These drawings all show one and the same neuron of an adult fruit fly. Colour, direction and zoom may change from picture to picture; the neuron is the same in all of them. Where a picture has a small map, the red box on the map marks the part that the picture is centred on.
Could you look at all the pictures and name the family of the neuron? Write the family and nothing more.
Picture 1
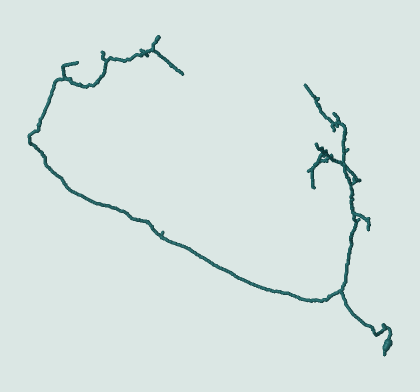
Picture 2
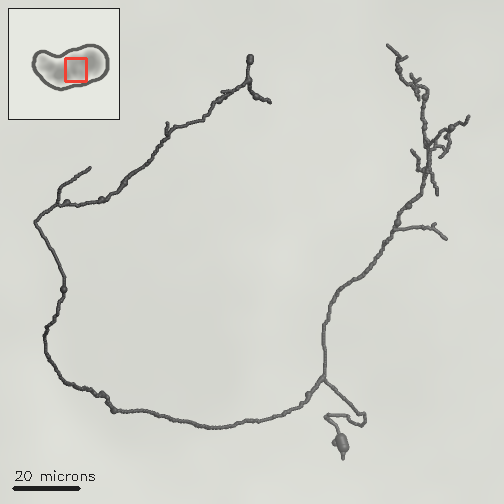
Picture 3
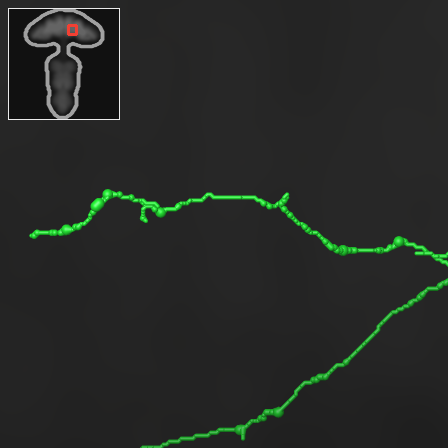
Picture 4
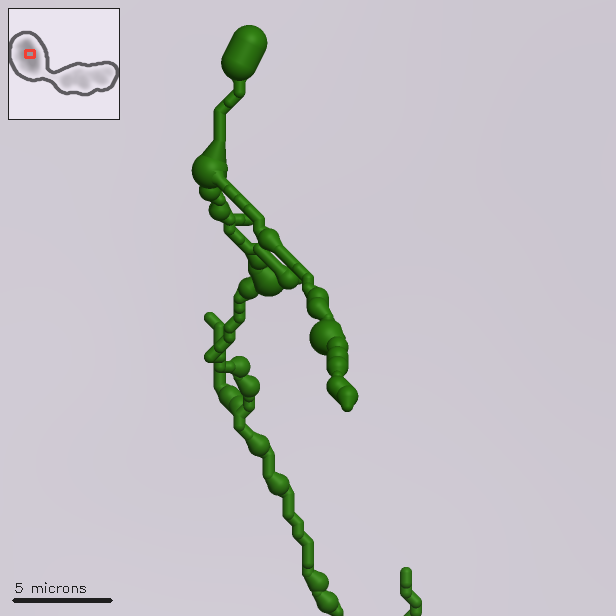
hemilineage LB19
